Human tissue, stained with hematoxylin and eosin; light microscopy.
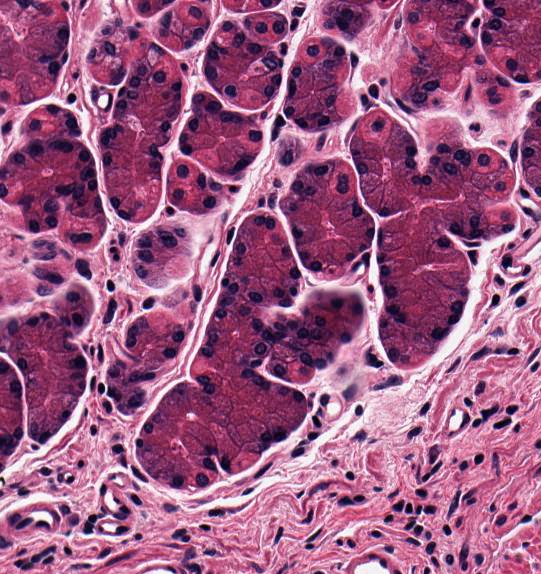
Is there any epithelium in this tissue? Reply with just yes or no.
Yes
